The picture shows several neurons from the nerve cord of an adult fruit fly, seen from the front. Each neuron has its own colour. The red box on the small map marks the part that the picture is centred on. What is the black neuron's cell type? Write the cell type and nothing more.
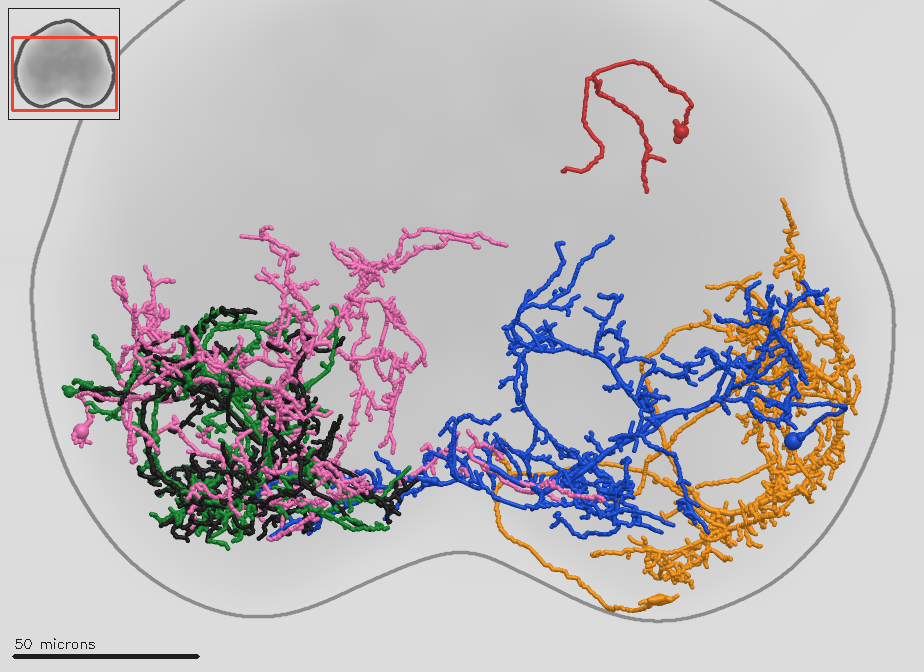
IN20A.22A029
